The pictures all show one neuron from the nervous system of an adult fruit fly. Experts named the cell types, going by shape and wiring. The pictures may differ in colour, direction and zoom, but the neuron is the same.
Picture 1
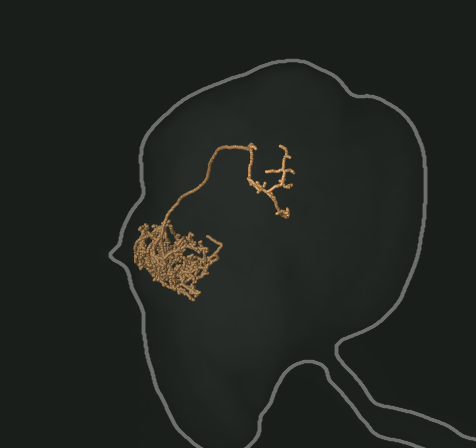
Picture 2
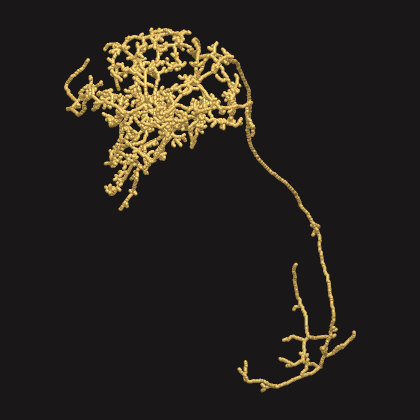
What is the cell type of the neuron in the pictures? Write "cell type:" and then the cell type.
cell type: AVLP111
